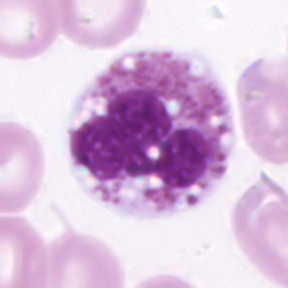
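Eosinophil: the nucleated cell at the centre, with a round, smooth outline. Notice how coarse granules pack its cytoplasm. Among those granules, small clear unstained spots are scattered about. Look into the nucleus and you will find no nucleoli.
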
